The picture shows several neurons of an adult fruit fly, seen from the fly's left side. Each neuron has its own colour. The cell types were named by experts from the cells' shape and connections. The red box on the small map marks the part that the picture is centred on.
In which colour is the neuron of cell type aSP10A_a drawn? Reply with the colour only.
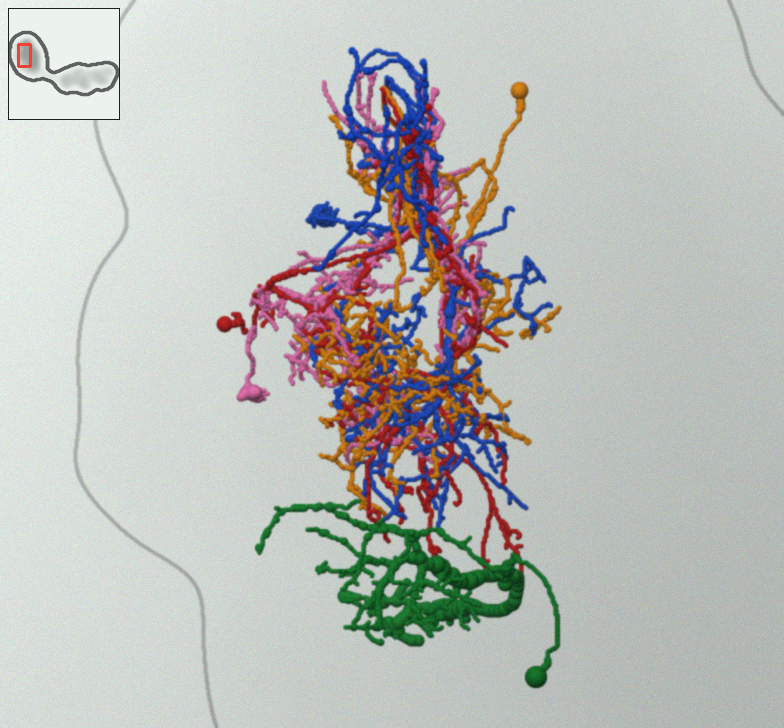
pink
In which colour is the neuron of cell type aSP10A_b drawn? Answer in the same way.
red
